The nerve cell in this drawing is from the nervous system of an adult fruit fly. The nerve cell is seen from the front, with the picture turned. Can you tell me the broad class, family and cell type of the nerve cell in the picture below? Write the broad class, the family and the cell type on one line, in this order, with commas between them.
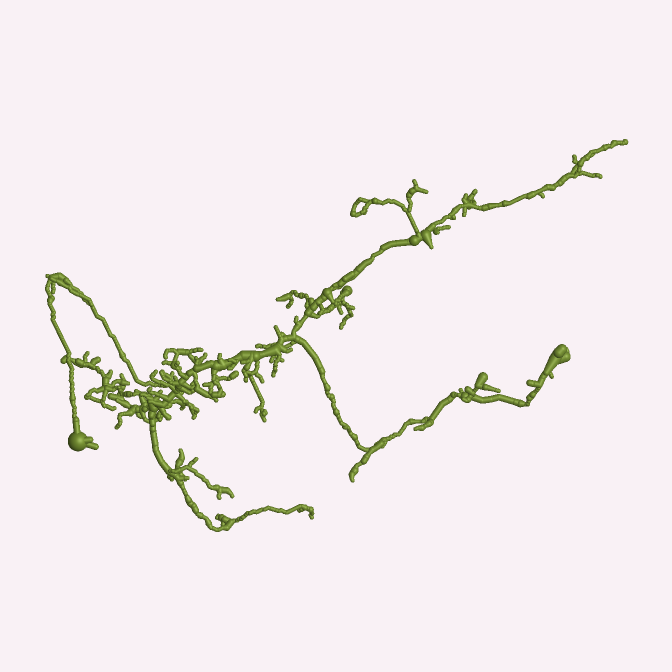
nerve-cord intrinsic neuron, hemilineage 11B, IN11B009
